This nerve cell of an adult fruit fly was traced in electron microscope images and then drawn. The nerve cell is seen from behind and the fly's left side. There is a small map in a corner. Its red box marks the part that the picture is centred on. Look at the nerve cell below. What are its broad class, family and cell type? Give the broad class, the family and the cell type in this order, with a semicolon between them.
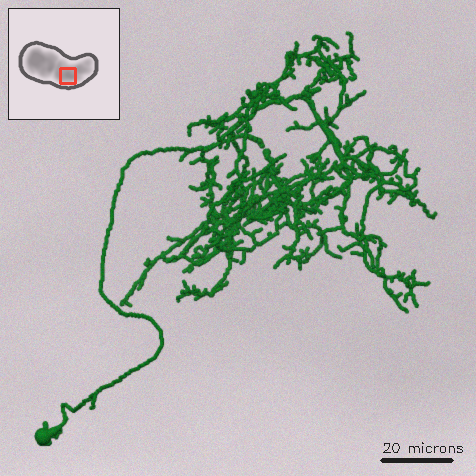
nerve-cord intrinsic neuron; hemilineage 02A; IN02A029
